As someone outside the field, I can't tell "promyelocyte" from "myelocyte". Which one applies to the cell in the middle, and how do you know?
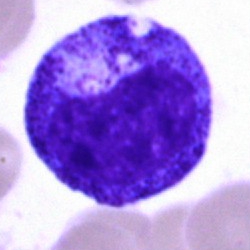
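This is a promyelocyte. The nucleus fills most of the cell and is indented on its upper-left side. Beside it at the upper left, the cytoplasm holds a pale, clear zone. The image is slightly blurred, which softens fine detail.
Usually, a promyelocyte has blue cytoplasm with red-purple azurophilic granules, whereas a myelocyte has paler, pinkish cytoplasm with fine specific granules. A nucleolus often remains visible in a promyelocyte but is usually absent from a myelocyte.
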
